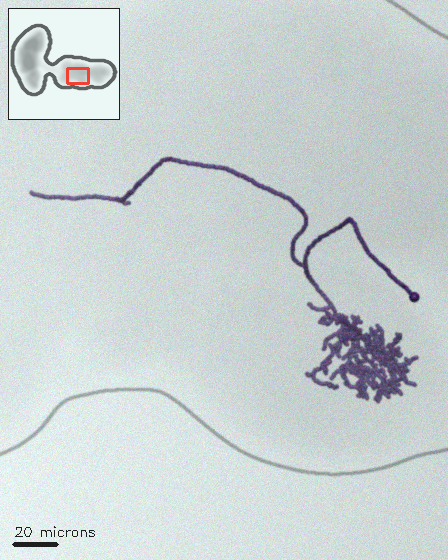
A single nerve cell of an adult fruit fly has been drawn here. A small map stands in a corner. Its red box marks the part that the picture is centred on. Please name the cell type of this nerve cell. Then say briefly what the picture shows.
Its cell type is IN23B075. This is a nerve-cord intrinsic neuron. It is in the nerve cord and does not reach the brain. The cell body can be seen on the right of the picture. The picture shows dozens of branch ends.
